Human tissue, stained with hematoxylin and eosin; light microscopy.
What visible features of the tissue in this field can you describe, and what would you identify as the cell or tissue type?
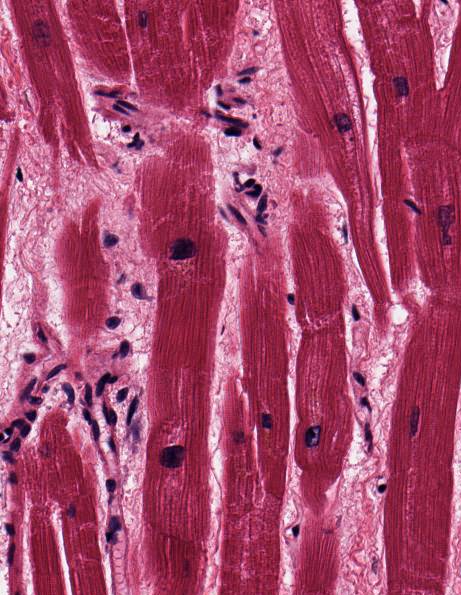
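Muscle fibres run mainly vertically, from top to bottom, and some branch to join neighbouring fibres. Their cytoplasm stains a deep red-pink. Loose, pale pink, wispy connective tissue fills the spaces between them. This is the left ventricle of the heart.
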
